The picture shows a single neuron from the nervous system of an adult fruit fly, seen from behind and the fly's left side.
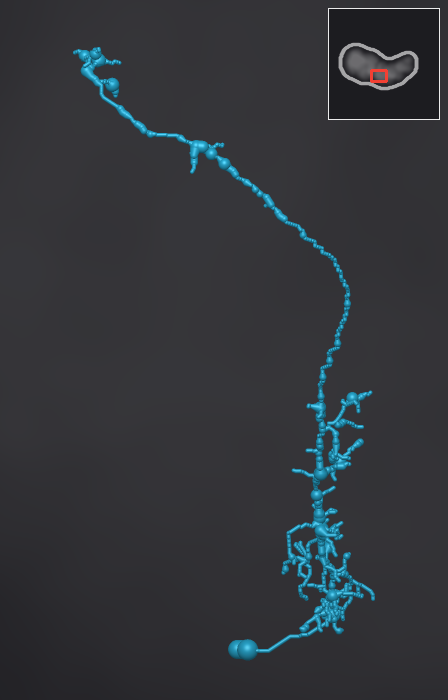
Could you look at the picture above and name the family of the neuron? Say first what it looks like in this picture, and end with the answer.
The cell body is at the bottom of the picture. Dozens of branch ends can be seen. This is an optic-lobe intrinsic neuron. Its family is Tm.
